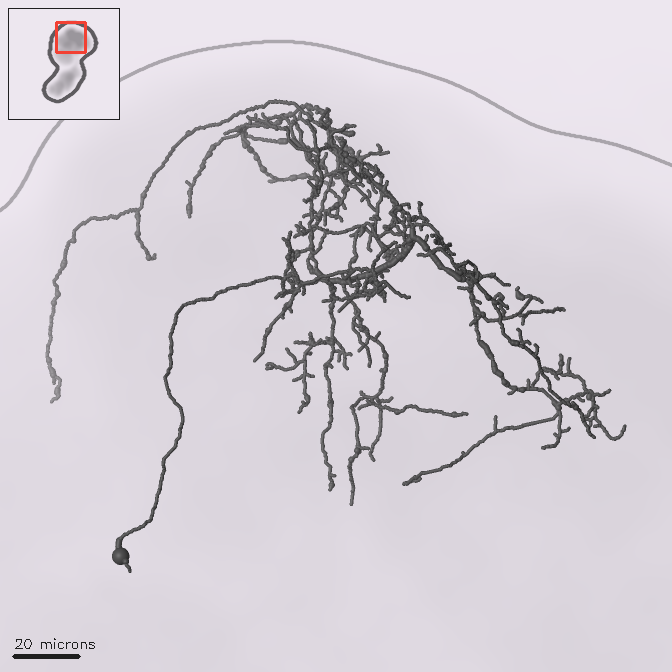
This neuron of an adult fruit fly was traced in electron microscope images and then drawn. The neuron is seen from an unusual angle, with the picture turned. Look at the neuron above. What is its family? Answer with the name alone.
hemilineage DM4_dorsal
